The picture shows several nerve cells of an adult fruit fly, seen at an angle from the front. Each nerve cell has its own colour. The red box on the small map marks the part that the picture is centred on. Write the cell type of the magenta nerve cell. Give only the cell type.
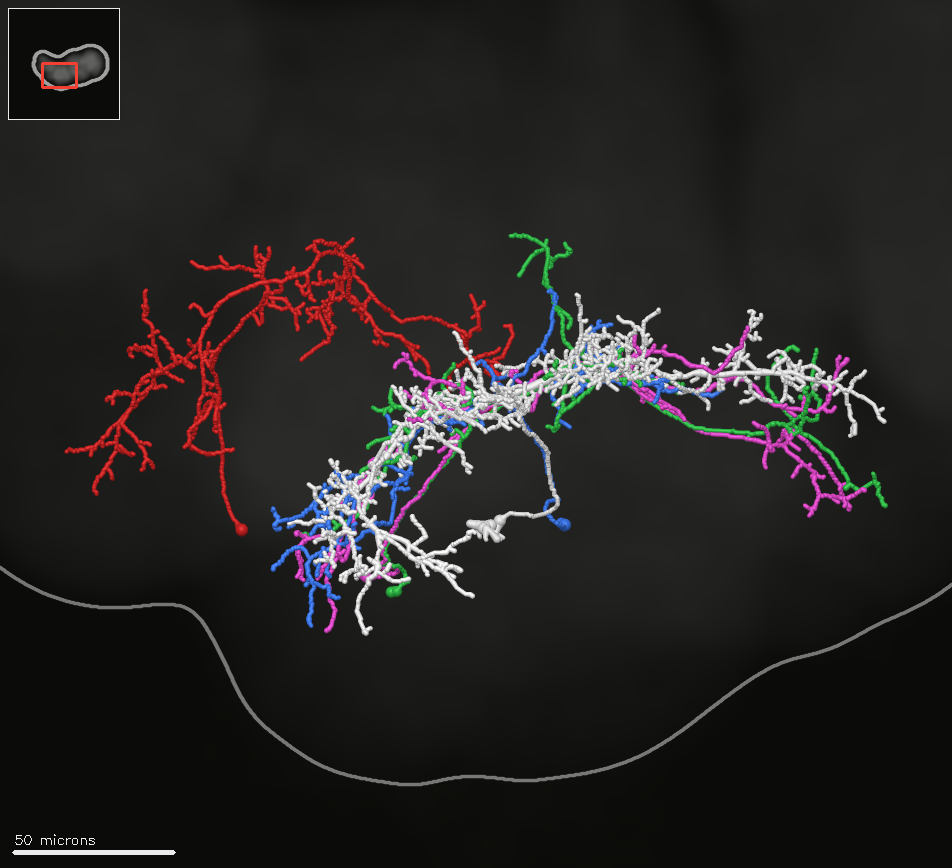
IN12B066_a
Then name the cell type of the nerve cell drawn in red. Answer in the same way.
IN12B072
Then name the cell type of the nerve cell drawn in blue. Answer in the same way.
IN12B083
